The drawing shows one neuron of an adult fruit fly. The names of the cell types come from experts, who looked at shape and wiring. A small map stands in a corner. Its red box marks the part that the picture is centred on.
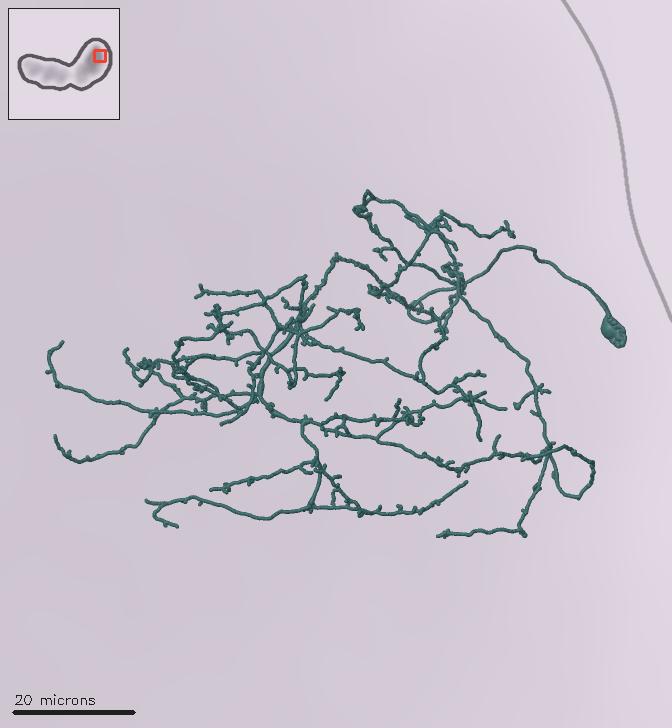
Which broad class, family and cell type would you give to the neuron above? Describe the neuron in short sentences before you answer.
By the scale bar it is about 95 microns wide in this view. The picture shows dozens of branch ends. It is a central-brain intrinsic neuron. Its family is hemilineage VLPl&d1_dorsal. The cell type is AVLP231.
